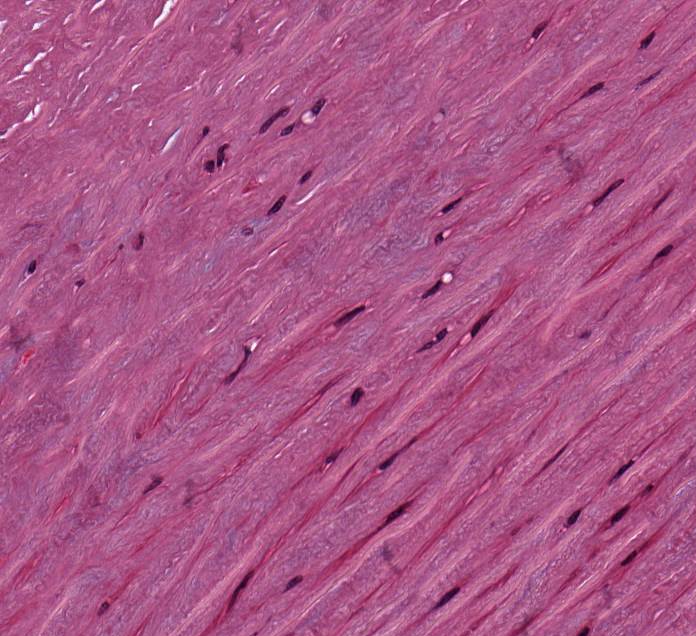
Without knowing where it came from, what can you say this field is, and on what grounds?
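I'd call this the tunica media of an artery. Pink fibres run in parallel bundles, lower left to upper right, across the whole field, gently wavy. Spindle-shaped, elongated nuclei lie with their long axes along those fibres.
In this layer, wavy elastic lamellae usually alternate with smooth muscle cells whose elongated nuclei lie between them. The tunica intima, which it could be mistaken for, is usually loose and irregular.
The parallel order here doesn't fit that.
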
